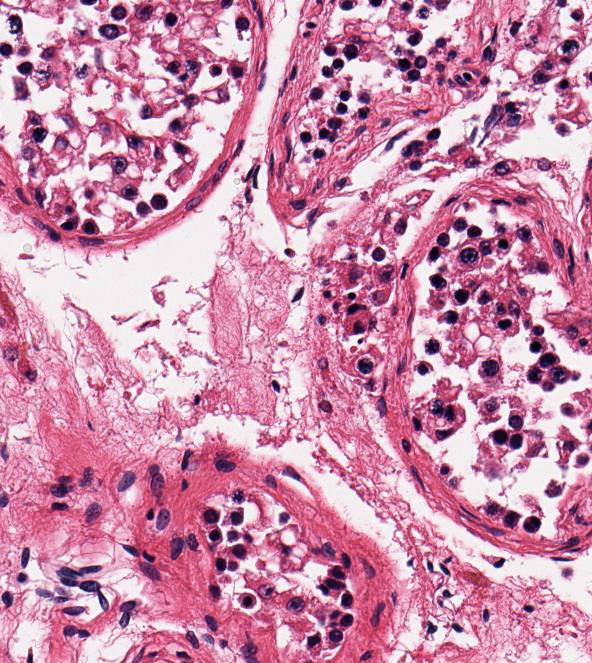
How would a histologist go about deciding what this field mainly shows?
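The field mainly shows seminiferous tubule: rounded cross-sections at top left, top centre, right and bottom centre, separated by interstitial tissue.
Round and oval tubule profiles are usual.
No tubule has a distinct open central lumen; pale spaces are scattered among the cells.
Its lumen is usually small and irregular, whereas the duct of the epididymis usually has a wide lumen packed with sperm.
Cells within the tubules are detached from one another, leaving artefactual clear gaps.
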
